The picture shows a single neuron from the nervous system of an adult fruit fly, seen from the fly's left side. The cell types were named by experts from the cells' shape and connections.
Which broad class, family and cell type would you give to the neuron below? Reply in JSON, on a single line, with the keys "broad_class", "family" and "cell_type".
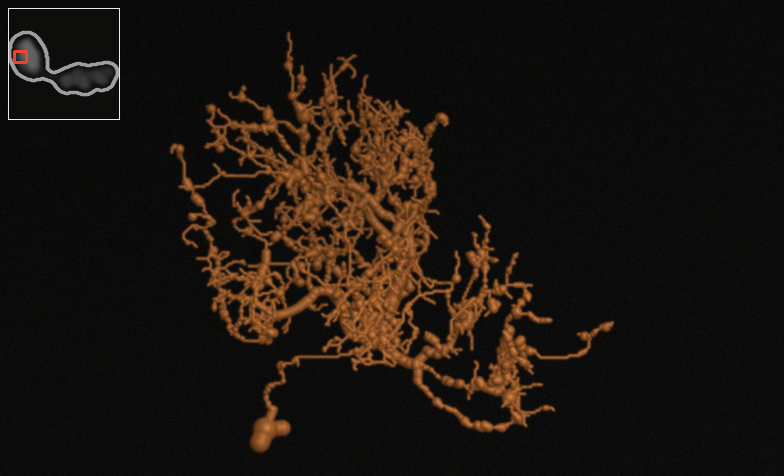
{"broad_class": "central-brain intrinsic neuron", "family": "hemilineage ALv2", "cell_type": "vLN25"}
